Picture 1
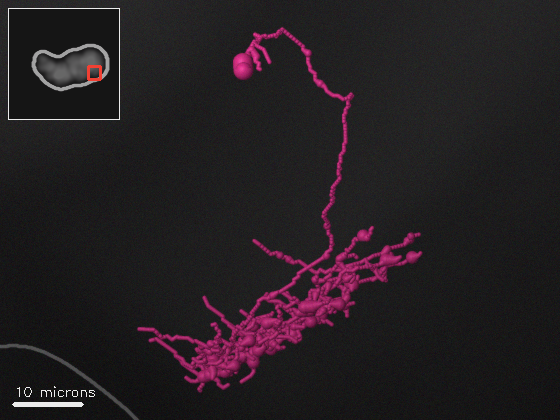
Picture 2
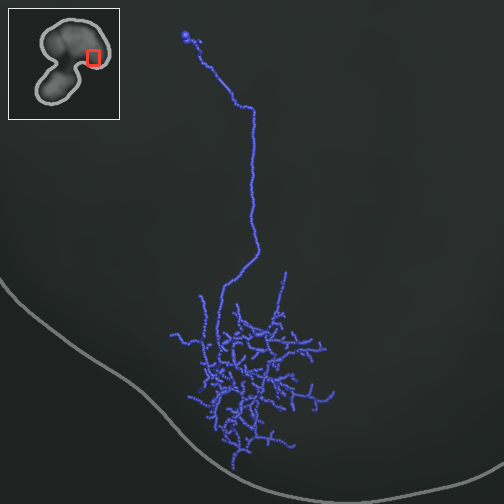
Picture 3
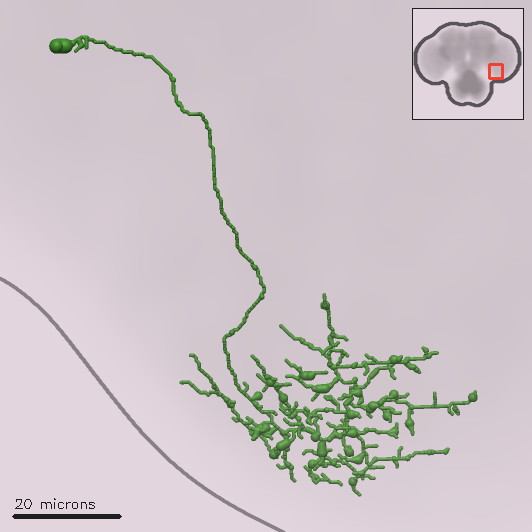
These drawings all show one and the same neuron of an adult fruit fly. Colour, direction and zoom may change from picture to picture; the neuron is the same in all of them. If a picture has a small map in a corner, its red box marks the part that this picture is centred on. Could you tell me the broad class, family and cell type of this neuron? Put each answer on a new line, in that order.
optic-lobe intrinsic neuron
Cm
Cm11a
